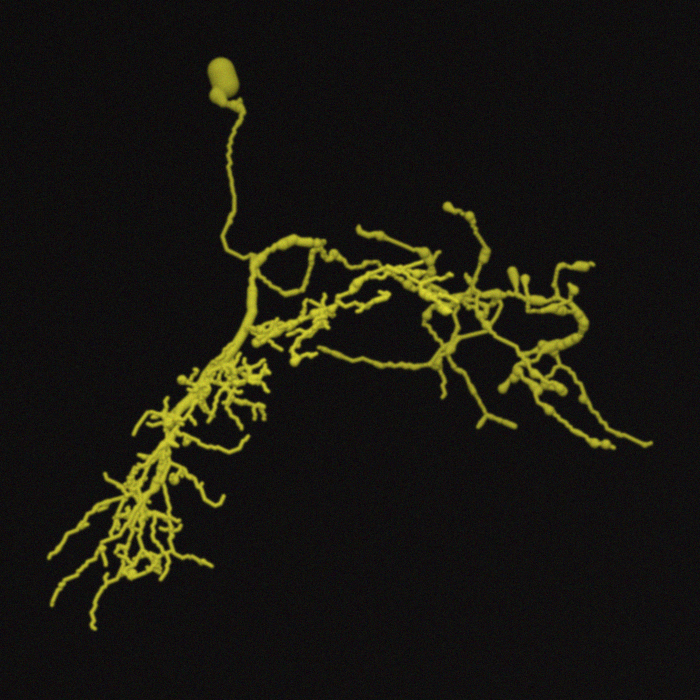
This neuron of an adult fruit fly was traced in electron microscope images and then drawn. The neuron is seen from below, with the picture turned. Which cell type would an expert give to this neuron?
IN08A021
